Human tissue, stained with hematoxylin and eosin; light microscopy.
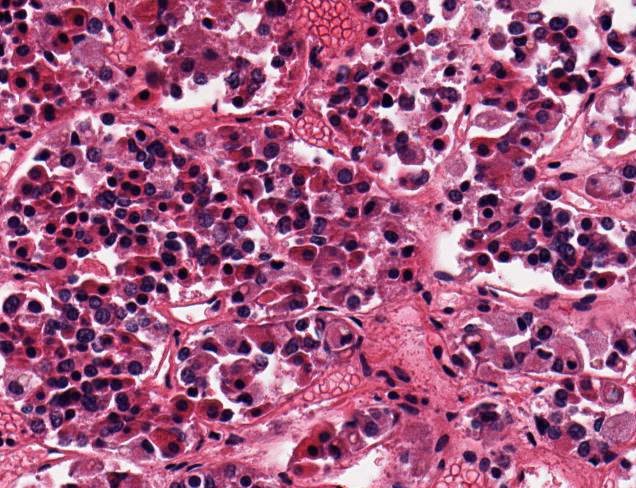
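Pituitary (H&E): throughout the field, cells are arranged in nests and cords separated by thin, delicate pink septa. Numerous cells with bright red, eosinophilic cytoplasm are scattered among paler cells in every region, while others with pale grey-lilac cytoplasm are mixed with them in the same nests. Nuclei are round, dark and fairly uniform in size.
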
